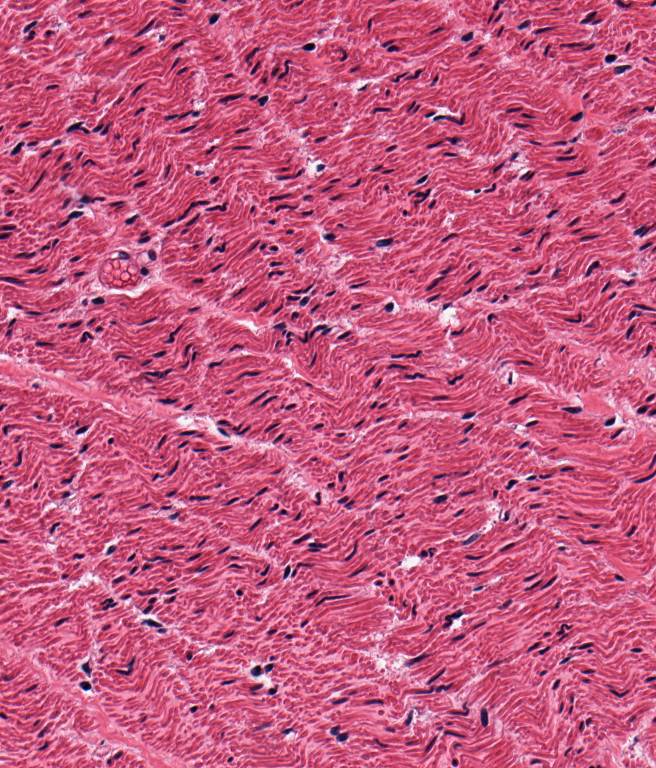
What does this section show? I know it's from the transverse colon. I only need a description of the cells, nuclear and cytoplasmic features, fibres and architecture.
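Epithelium: none; densely packed pink fibres fill the whole field. Fibre course: wavy and undulating throughout. Nuclei: dark, elongated and spindle-shaped, scattered evenly among the fibres. Divisions: narrow pale clefts of loose tissue split the fibres into bundles, running from upper left to lower right.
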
